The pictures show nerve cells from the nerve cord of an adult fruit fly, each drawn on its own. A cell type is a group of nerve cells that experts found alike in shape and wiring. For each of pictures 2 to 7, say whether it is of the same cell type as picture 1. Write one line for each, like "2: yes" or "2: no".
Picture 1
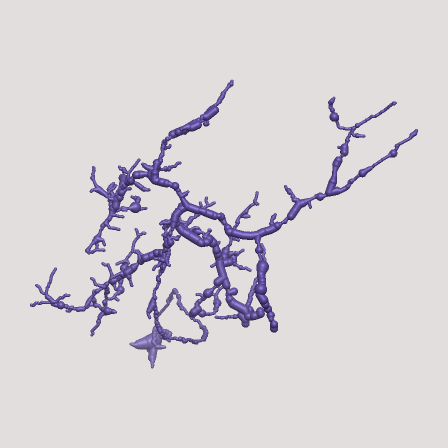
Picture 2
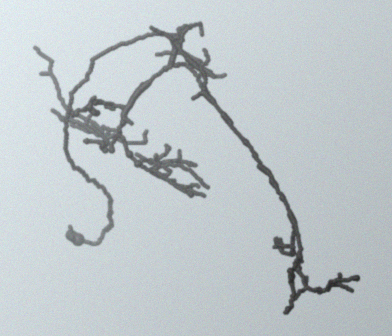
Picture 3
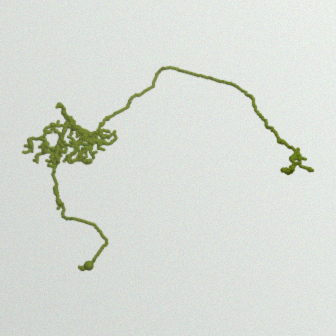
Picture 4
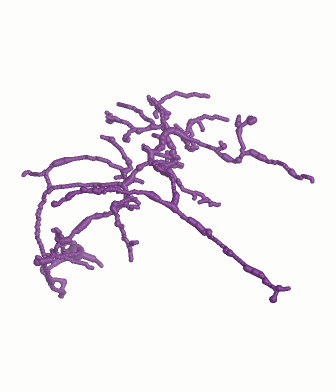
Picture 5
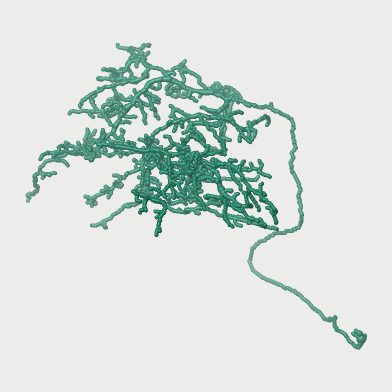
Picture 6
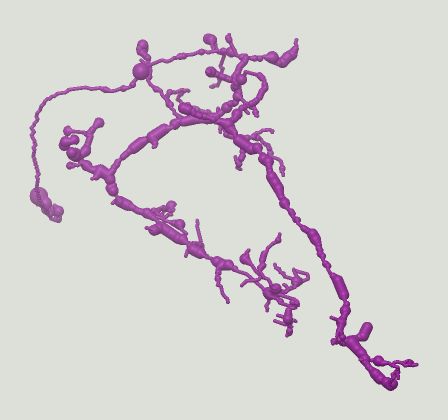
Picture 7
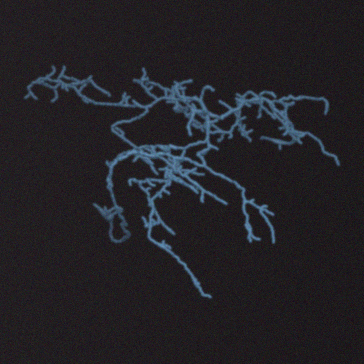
2: yes
3: no
4: yes
5: no
6: yes
7: yes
